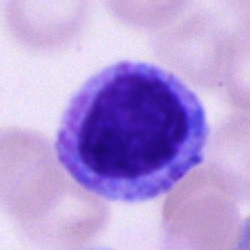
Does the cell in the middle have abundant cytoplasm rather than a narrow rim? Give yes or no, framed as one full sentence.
No, its nucleus occupies most of the cell, with scant cytoplasm.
